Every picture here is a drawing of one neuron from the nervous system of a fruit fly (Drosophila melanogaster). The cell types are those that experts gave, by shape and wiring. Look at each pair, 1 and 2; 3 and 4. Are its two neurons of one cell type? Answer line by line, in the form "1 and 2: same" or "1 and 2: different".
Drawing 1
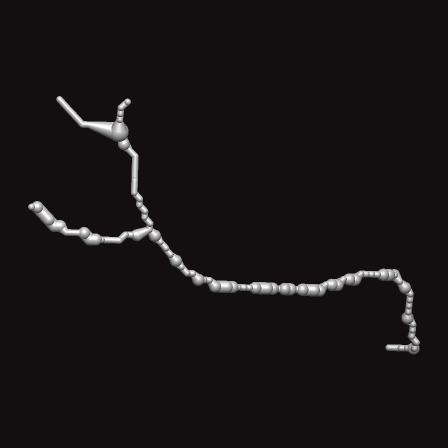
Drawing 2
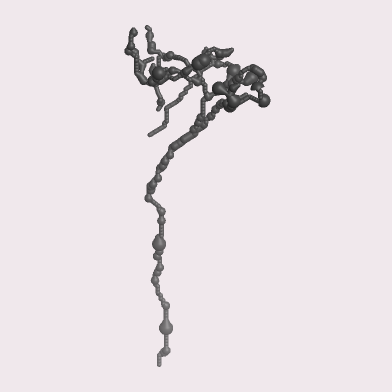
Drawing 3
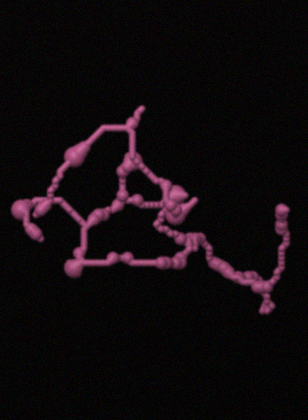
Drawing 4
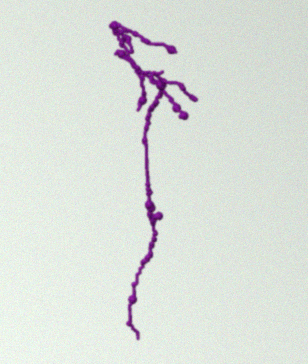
1 and 2: same
3 and 4: same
